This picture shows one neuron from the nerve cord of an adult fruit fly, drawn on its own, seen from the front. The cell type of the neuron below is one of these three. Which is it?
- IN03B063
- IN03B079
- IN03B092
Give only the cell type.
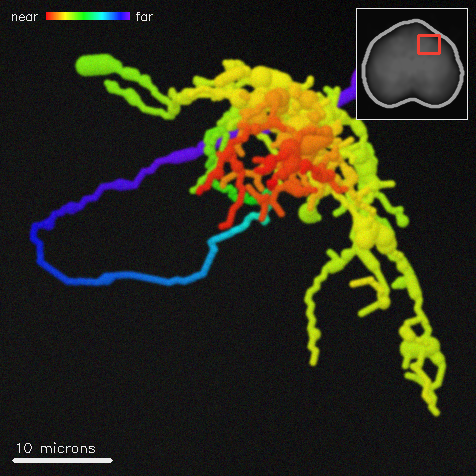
IN03B079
